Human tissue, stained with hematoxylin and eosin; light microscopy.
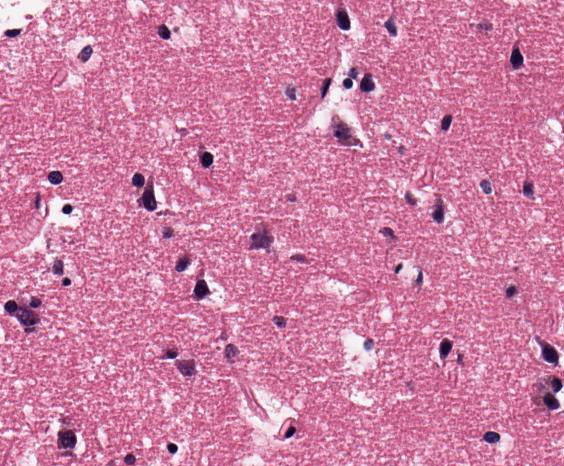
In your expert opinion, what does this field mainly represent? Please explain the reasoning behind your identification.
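Cerebral cortex. Finely granular pink matrix, cells scattered singly, no organised layers or units.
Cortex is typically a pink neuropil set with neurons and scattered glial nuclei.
Small round dark-blue nuclei with scant cytoplasm spread fairly evenly throughout. Larger angular cells with dark triangular nuclei among them, e.g. top centre and centre-left. Most cells show little or no pink cytoplasm.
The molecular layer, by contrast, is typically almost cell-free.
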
